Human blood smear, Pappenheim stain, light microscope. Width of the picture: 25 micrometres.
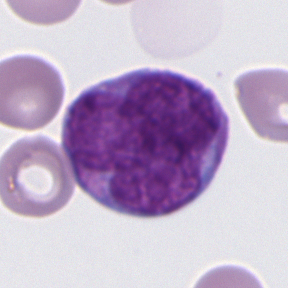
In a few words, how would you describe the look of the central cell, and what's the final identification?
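Have a look at the nucleus first: it's folded, with creases splitting it into overlapping lobes. The chromatin is fine and lacy rather than coarsely clumped. There's only a narrow rim of cytoplasm, and it's pale greyish-blue. The cell is about 14 micrometres across and the nucleus about 13 micrometres, so the nucleus takes up about 80% of the cell's area. It's an atypical promyelocyte.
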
